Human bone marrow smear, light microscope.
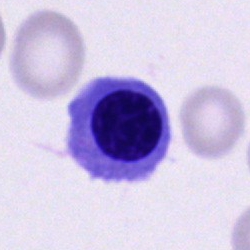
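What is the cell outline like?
Roughly round, with a slightly ragged, uneven edge.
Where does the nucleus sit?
Off-centre, towards the right side of the cell, and no nucleoli can be seen in it.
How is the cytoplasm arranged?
As a moderate rim, widest on the left side of the nucleus.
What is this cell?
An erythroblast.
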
